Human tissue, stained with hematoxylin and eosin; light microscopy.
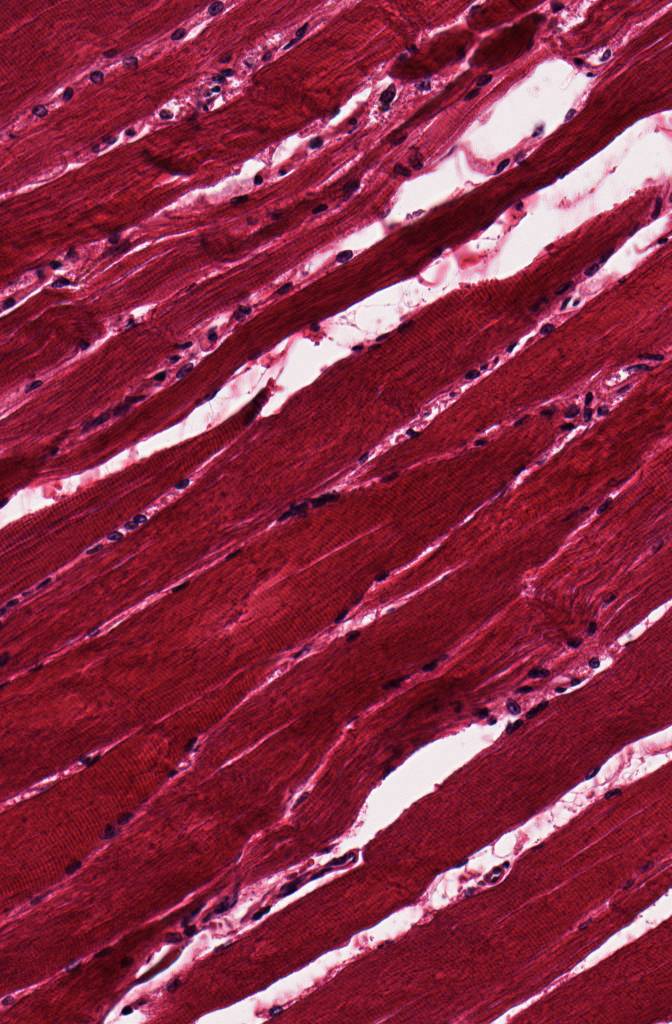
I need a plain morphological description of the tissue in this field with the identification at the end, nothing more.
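First, fine cross-striations run across the fibres at right angles to their length. Second, the fibre nuclei are dark, flattened and set at the edges of the fibres. Third, the fibres run as separate unbranched bands that do not join one another. Fourth, their cytoplasm stains a deep red with eosin. This is skeletal muscle.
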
